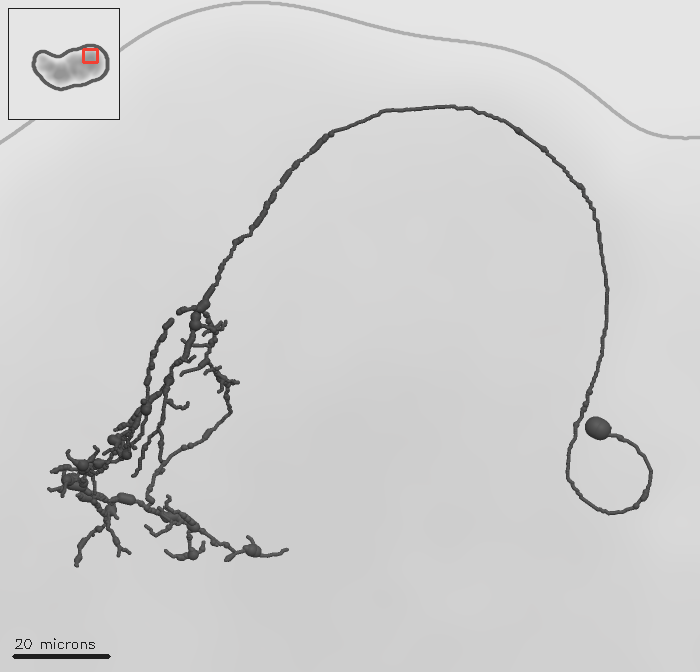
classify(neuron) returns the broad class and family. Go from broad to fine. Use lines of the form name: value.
broad class: central-brain intrinsic neuron
family: hemilineage SLPav2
